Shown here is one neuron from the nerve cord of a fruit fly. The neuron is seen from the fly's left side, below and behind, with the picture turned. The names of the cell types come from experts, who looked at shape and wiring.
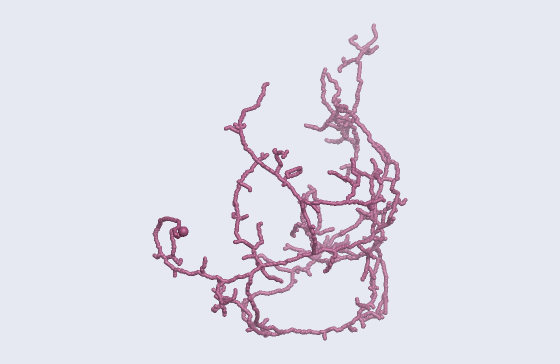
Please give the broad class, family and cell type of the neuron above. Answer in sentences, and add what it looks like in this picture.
This is a nerve-cord intrinsic neuron. The family is hemilineage 03A. The cell type is IN03A051. Dozens of branch ends can be seen. As drawn here it is about as wide as it is tall.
